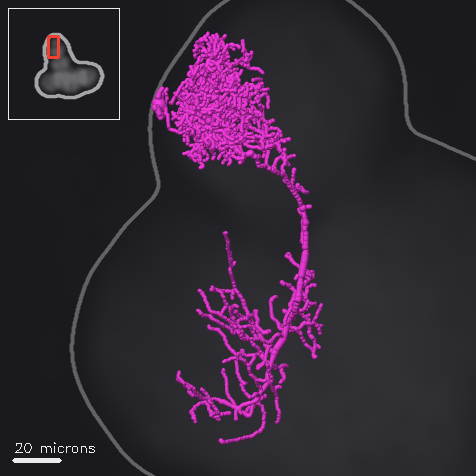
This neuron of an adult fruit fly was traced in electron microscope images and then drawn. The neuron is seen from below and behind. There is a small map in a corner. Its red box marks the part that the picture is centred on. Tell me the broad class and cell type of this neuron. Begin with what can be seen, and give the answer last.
By the scale bar it is about 180 microns tall in this view. The picture shows dozens of branch ends. This is a nerve-cord intrinsic neuron. It is of cell type INXXX087.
